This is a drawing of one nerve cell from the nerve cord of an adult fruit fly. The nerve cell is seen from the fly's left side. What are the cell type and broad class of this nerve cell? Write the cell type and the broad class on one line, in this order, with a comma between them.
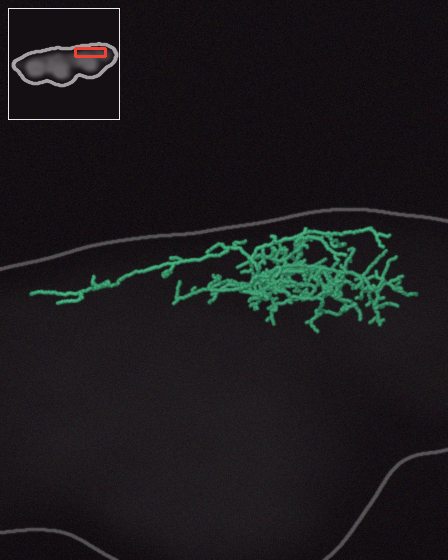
INXXX315, nerve-cord intrinsic neuron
